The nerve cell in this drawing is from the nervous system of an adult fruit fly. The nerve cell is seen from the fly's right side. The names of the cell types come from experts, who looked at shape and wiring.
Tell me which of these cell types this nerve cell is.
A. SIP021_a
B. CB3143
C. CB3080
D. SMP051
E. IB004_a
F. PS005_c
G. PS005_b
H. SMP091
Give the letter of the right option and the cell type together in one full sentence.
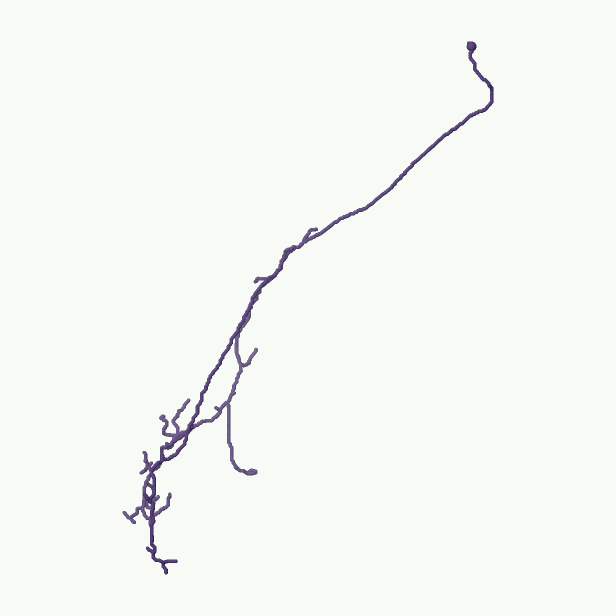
The cell type PS005_b, option G, is that of the nerve cell.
